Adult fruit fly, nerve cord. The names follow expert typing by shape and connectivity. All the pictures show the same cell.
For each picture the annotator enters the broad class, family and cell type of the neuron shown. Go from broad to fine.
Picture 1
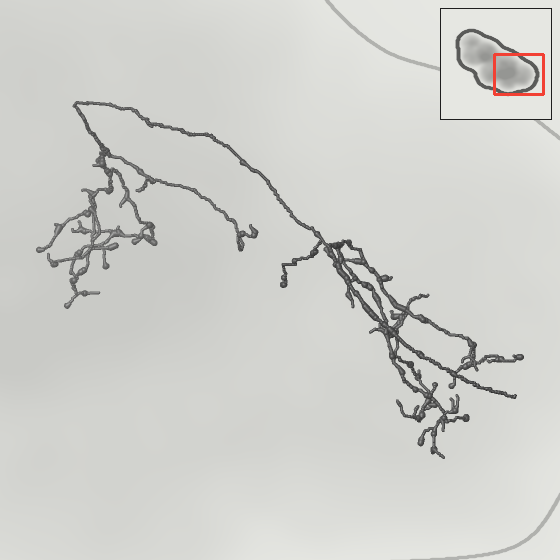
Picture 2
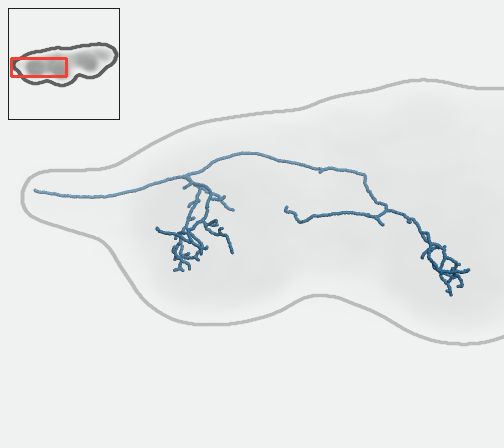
descending neuron; DNg; DNg63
